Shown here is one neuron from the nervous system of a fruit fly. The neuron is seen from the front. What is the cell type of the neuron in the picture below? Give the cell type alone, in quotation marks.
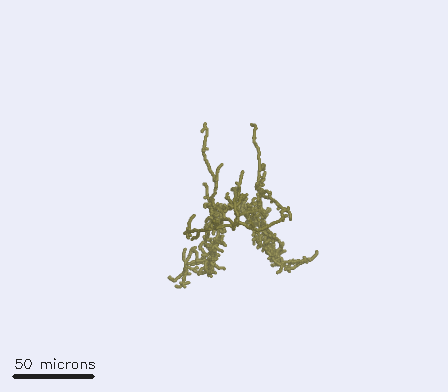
"IN00A031"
